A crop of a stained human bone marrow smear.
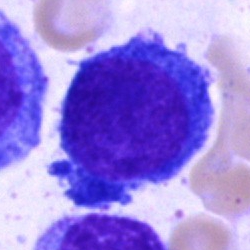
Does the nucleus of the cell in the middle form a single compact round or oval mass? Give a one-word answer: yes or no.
Yes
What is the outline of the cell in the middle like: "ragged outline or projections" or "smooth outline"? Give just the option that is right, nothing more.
Ragged outline or projections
